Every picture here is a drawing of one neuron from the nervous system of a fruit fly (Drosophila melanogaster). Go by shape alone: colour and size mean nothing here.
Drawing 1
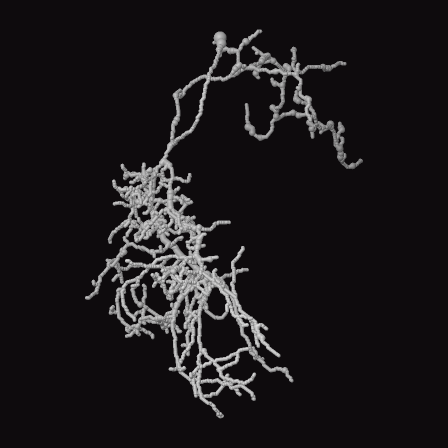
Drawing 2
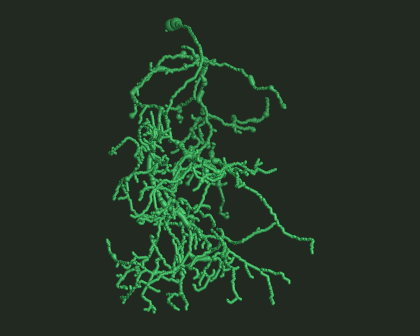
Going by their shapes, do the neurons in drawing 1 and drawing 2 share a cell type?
yes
